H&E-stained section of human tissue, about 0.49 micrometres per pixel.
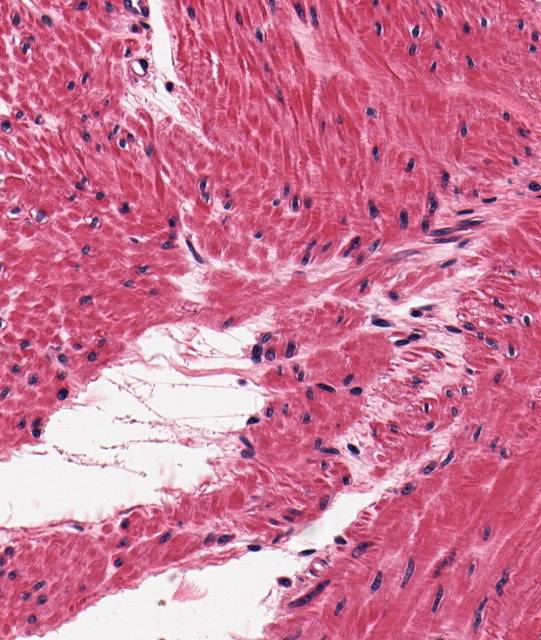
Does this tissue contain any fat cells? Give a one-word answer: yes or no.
No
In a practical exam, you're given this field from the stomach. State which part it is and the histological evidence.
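The field shows smooth muscle. Its bundles are cut in several planes.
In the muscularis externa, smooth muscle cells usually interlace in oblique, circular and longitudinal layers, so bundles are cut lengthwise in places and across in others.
Only thin strands of pale connective tissue part the bundles, and the muscle cytoplasm is deeply pink and evenly stained.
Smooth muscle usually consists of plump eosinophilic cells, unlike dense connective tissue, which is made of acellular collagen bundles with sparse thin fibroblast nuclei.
In the lower left lies an irregular white cleft crossed by fine pink threads.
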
